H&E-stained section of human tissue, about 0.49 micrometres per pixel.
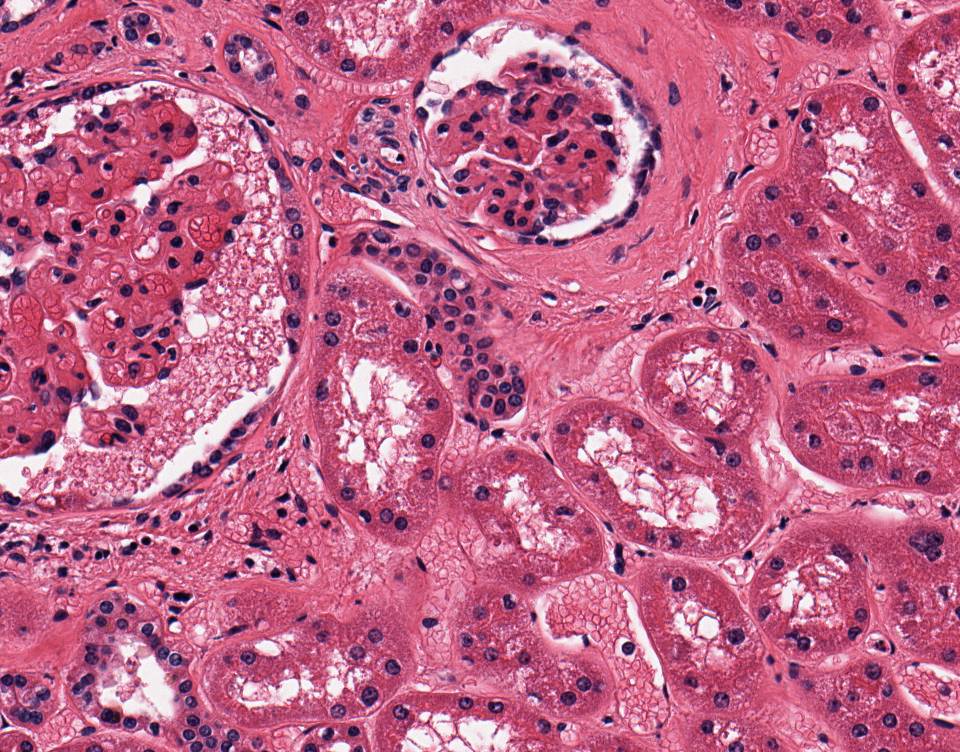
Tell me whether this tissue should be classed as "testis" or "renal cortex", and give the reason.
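This is renal cortex, and the glomerulus at the top centre decides it: a capillary tuft with a clear Bowman's space around it. Tubules fill most of the right and lower field, their lining cells having abundant pink granular cytoplasm and round nuclei. Just below the glomerulus, a small tubule has tightly crowded dark nuclei.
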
